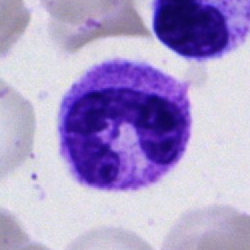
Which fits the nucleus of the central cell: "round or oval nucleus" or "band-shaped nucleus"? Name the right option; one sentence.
In this cell, the nucleus is a bent band with no separate lobes.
